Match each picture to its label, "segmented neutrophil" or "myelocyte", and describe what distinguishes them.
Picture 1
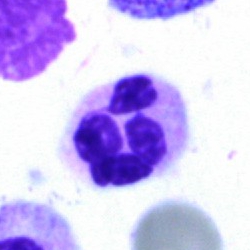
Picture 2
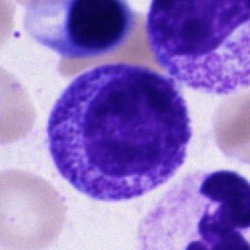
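The segmented neutrophil is in picture 1, and the myelocyte is in picture 2. Both have round, smooth outlines. In the segmented neutrophil, the chromatin is dense and dark purple, and I can't see any nucleoli.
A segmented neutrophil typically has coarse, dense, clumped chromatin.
It also stands alone, with no other cell touching it. The myelocyte is different: its nucleus lies off-centre toward the upper right and stains deep purple throughout, leaving the cytoplasm as a crescent that is widest on the lower left. That cytoplasm is crowded with many purple granules, and I find no clear vacuoles in it.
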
